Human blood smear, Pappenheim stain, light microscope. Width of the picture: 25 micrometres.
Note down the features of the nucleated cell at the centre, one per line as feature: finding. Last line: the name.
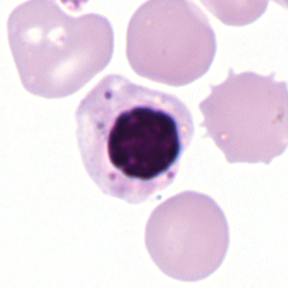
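Nucleus: off-centre, so the cytoplasm's wider on the left
Chromatin: dense, dark purple, coarsely clumped
Cytoplasm: pale, faintly lilac-grey
Granules: a few small reddish-purple ones scattered about
Verdict: a normoblast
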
